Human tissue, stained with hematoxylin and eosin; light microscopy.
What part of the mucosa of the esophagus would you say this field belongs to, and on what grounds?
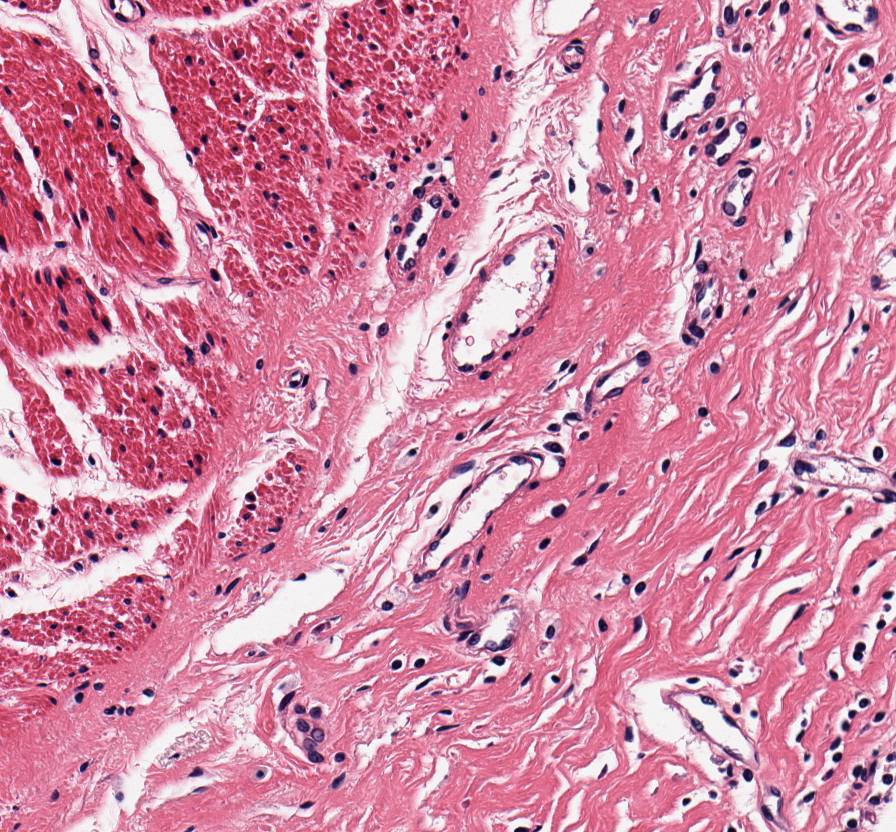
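First, the part: loose connective tissue. Second, where: the collagenous stroma at right and below, with wavy pink fibres, scattered small dark nuclei and many small thin-walled vessels. Third, the contrast: smooth muscle bundles at upper left, cut mostly across as small rounded profiles.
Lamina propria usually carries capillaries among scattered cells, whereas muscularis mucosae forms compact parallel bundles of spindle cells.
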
